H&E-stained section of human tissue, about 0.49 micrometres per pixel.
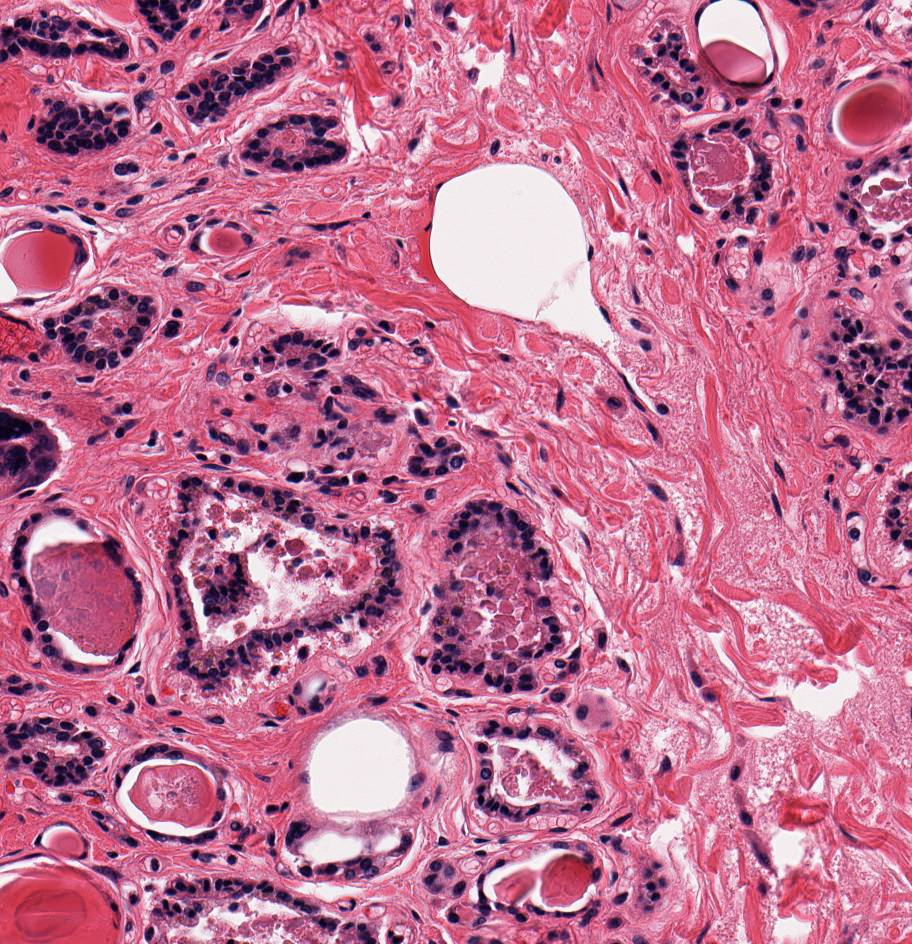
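Thyroid: lots of small glandular units scattered across the field, kept apart by pink fibrous stroma and lined by small cuboidal cells with dark round nuclei. Many gland lumens hold homogeneous pink material, which in several has shrunk away from the lining, leaving a clear crescent-shaped gap.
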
